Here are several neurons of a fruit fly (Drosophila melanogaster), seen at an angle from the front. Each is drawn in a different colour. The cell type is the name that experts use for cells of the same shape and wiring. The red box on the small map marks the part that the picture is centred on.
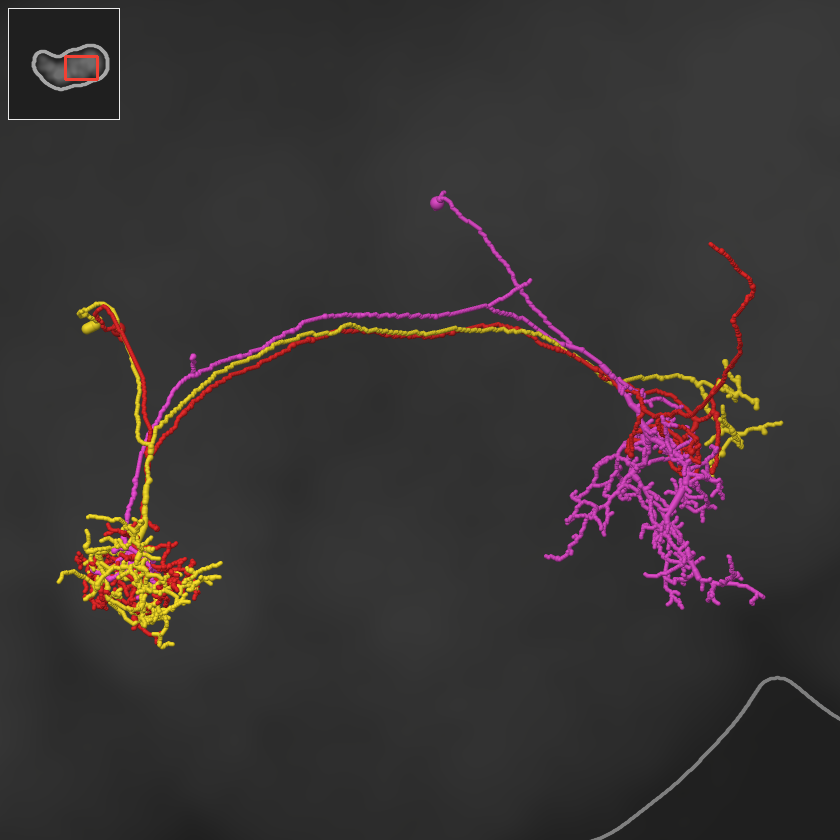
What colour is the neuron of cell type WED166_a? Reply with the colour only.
red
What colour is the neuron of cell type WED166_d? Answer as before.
yellow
